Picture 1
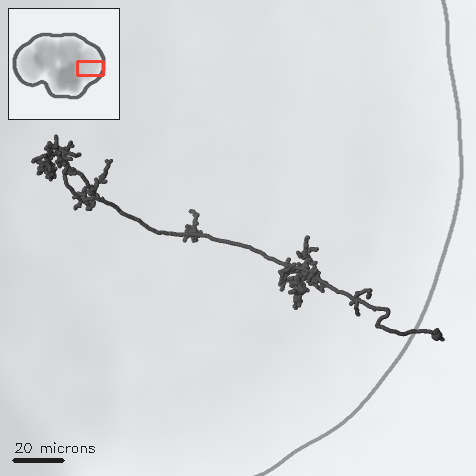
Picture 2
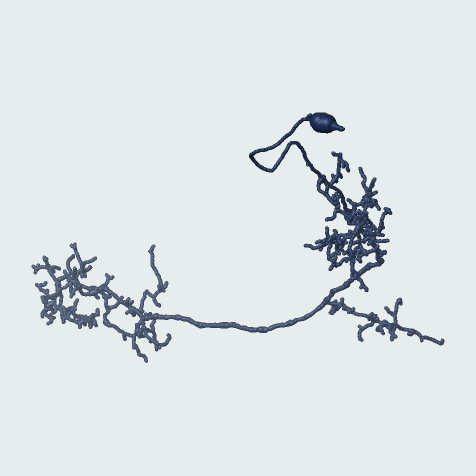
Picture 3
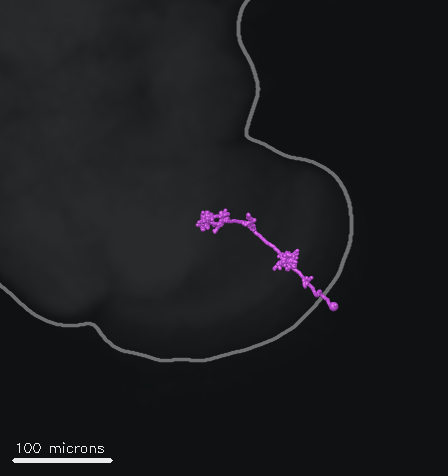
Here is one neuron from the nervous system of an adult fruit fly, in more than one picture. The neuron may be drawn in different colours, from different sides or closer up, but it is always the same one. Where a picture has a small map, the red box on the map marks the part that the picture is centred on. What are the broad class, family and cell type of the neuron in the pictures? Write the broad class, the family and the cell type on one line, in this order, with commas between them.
optic-lobe intrinsic neuron, TmY, TmY17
